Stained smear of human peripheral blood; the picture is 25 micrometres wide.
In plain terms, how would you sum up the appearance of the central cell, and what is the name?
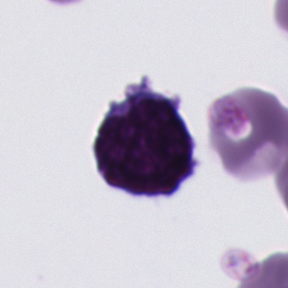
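The cell is roughly round in outline, with an uneven upper edge. A dark nuclear mass occupies nearly all of it. The chromatin is dense, very dark purple and coarse, with a clumped texture. Small, pale lilac projections extend from the top of the cell. The cell measures about 10 by 9 micrometres. This cell is a myeloblast.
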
